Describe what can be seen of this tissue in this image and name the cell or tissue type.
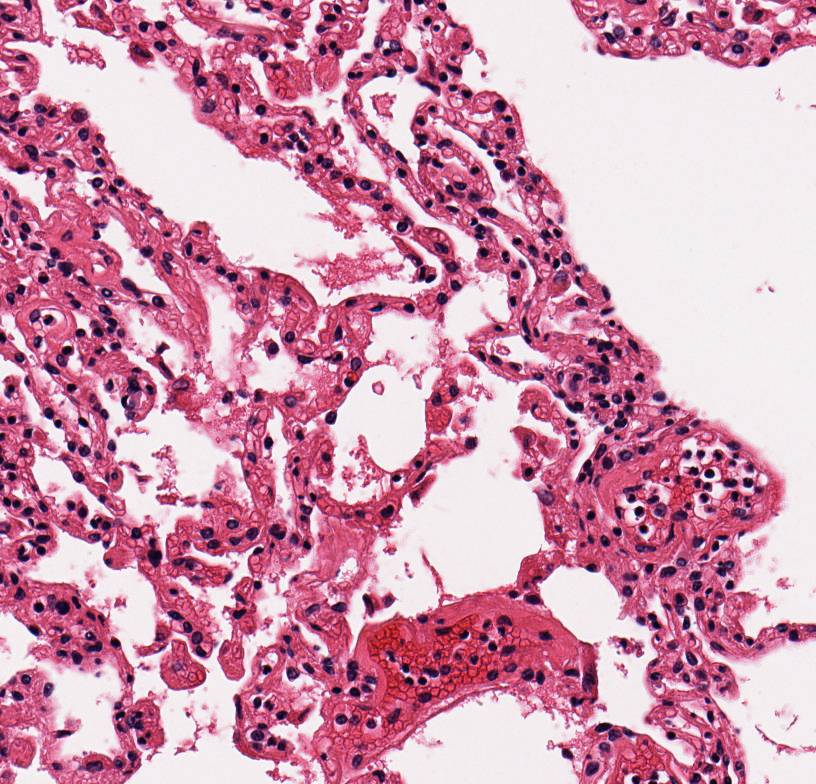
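Across this field you've got thin, branching pink septa making a lace-like network around lots of empty spaces. Over at the right middle there's a rounded, cellular focus with red blood cells among its cells. Several spaces in the middle hold free wisps of pale pink material. No glands, no fat cells. It's lung.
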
